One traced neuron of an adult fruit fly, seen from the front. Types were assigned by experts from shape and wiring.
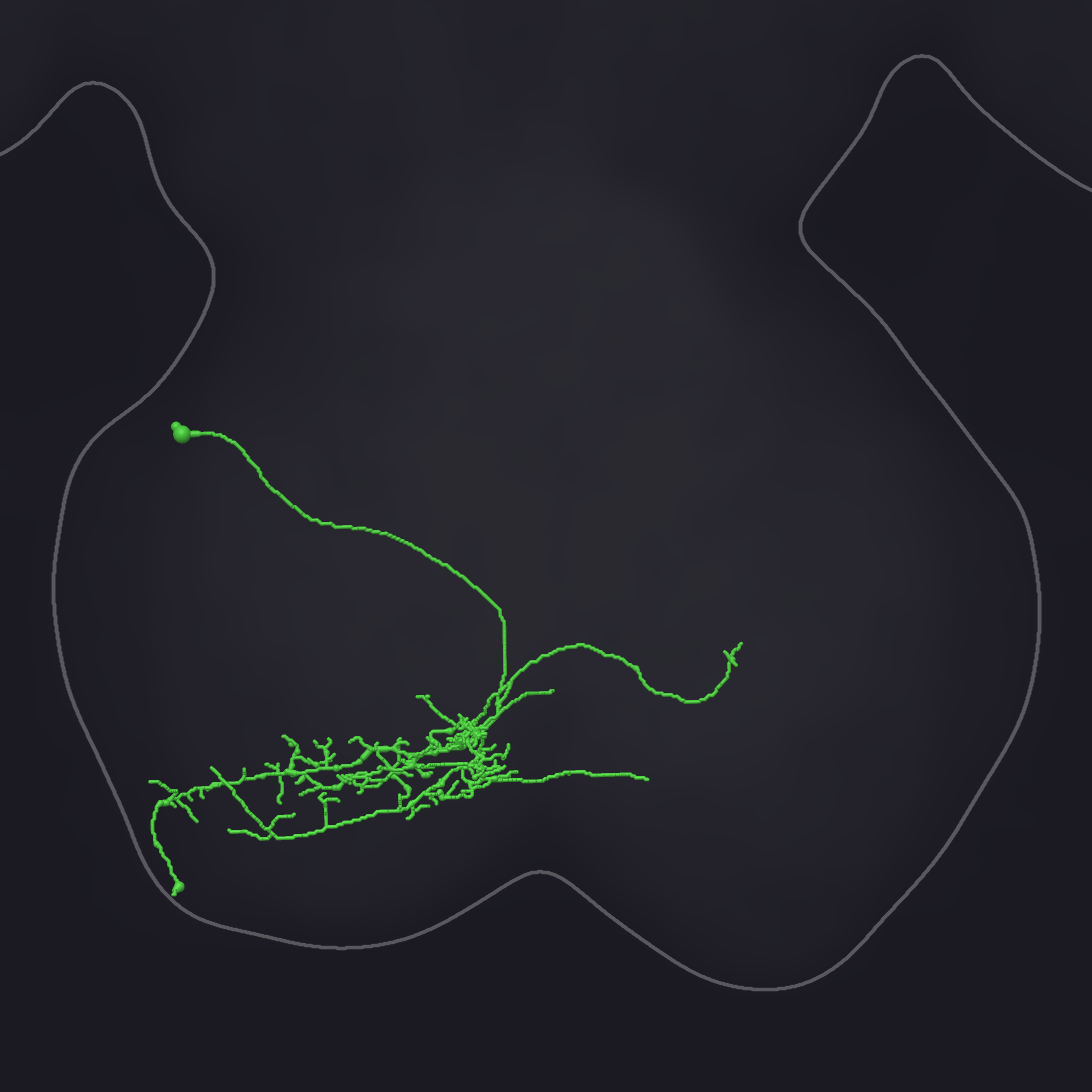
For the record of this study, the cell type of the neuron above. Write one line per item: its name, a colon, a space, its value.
cell type: IN23B072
